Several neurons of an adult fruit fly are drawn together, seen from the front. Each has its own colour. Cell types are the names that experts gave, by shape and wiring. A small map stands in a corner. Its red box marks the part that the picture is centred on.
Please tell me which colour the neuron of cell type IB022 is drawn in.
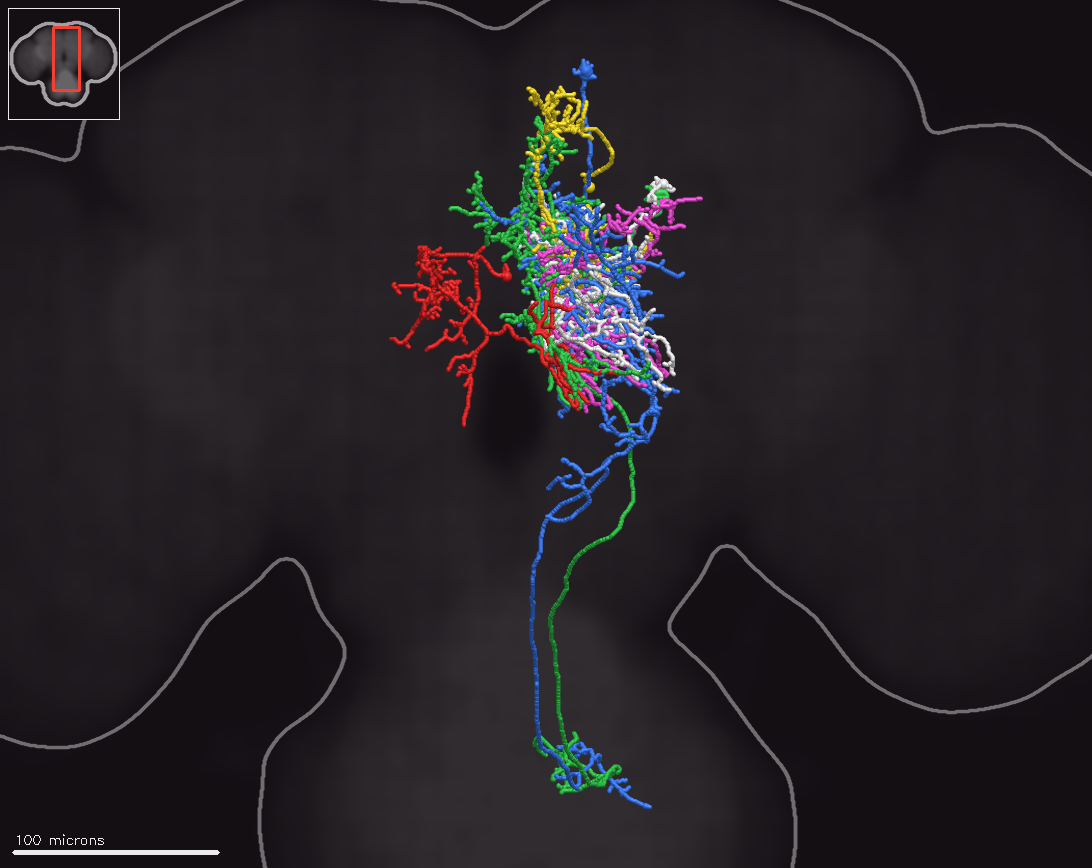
yellow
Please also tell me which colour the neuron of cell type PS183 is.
white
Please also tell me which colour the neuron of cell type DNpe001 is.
green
